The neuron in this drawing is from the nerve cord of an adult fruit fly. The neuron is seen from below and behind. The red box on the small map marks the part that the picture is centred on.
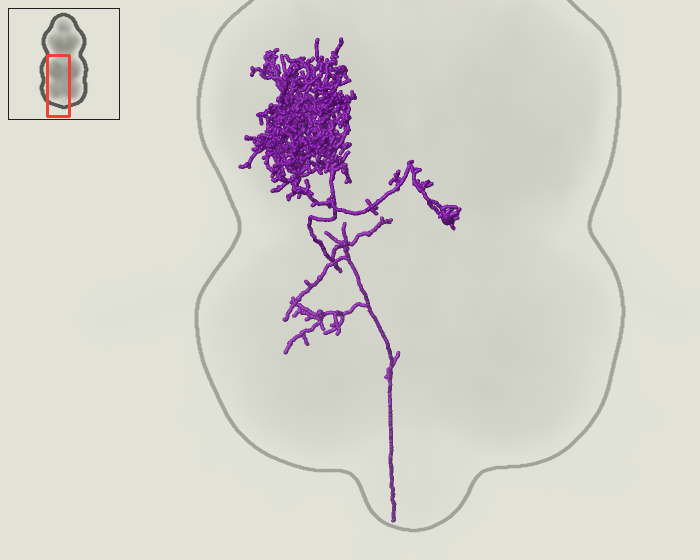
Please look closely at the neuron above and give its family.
hemilineage 14A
